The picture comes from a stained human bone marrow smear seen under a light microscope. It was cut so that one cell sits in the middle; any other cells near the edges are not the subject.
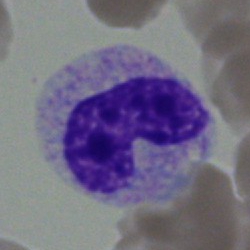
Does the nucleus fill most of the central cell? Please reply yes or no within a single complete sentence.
No, abundant cytoplasm encircles the nucleus of the cell.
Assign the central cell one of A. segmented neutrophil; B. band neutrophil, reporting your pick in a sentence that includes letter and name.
Here the right option is B, as the cell in the middle is a band neutrophil.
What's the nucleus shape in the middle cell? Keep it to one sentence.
Round, oval or kidney-shaped, the nucleus is one compact mass.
